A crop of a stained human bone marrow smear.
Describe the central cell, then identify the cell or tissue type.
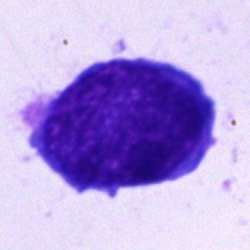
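A pale pinkish-purple bleb juts from the left edge; a small knob sticks out below. Whole body stains deep blue-violet, mottled with many small lighter spots. Blast.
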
